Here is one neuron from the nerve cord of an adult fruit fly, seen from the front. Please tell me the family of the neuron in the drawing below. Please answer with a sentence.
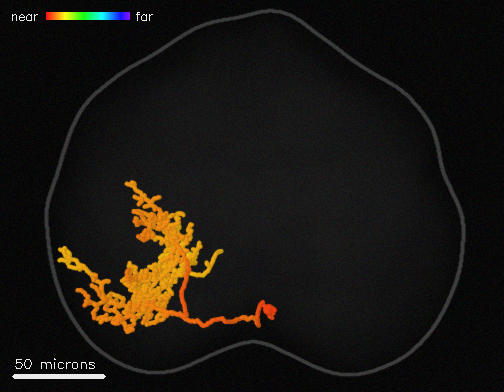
The family is hemilineage 13B.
